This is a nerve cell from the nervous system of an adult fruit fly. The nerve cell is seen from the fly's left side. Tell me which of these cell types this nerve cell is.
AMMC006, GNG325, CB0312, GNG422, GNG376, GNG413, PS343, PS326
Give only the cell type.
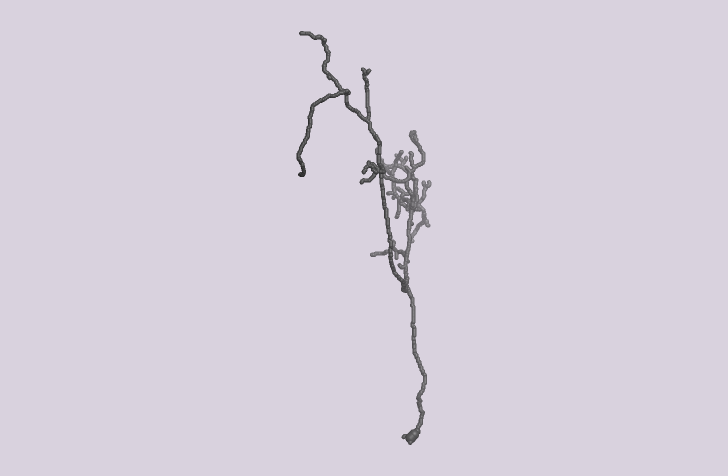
PS343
